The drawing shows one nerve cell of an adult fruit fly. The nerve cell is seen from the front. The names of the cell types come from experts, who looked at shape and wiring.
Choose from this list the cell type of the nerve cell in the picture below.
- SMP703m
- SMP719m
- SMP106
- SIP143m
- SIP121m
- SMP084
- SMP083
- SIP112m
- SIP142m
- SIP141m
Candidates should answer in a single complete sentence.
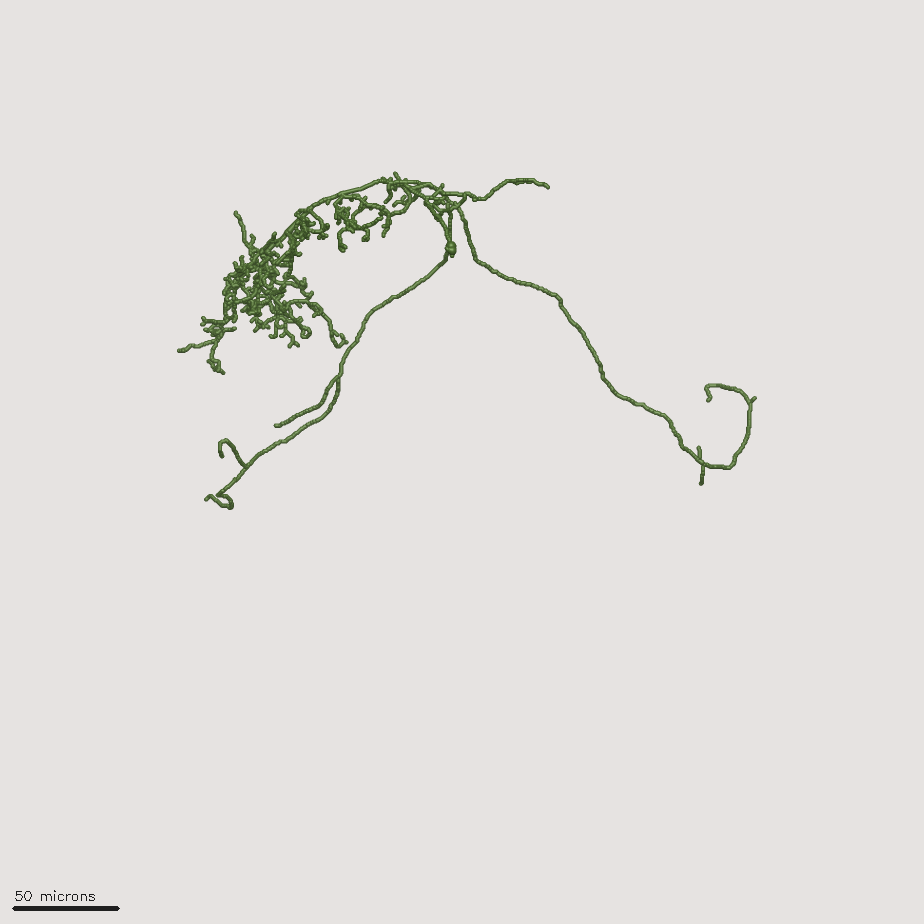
This nerve cell is included in the cell type SIP121m.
